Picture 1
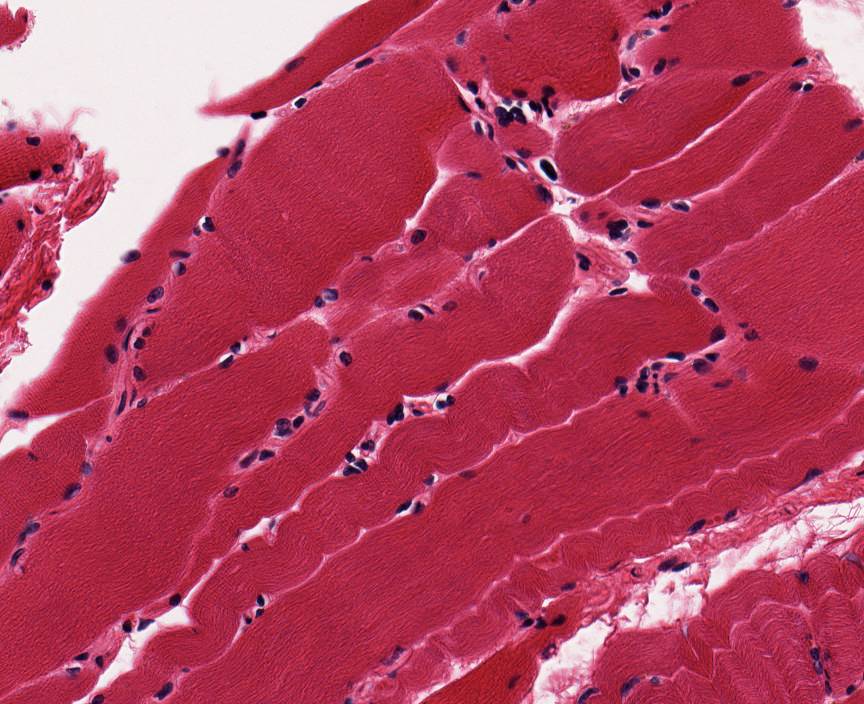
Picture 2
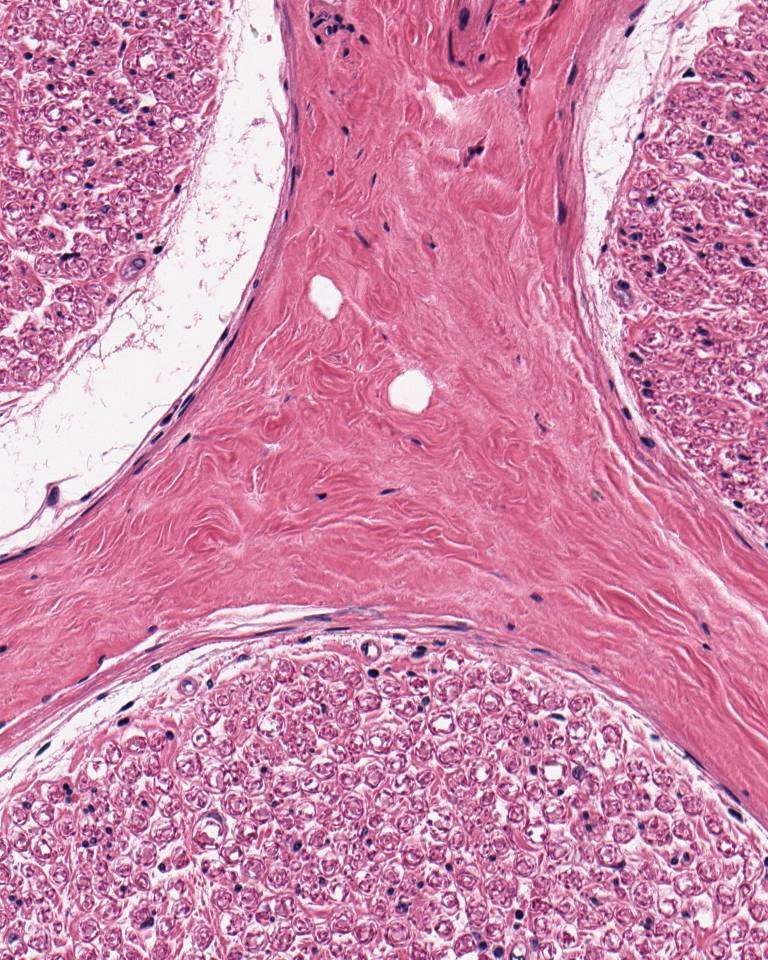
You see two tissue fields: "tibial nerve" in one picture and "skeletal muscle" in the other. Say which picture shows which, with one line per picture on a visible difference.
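Picture 1 shows tissue from the skeletal muscle. Long, parallel muscle fibres run diagonally across the field from lower left to upper right.
Picture 2 shows tissue from the tibial nerve. Small dark nuclei are scattered sparsely among the round fibre profiles inside the bundles.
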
